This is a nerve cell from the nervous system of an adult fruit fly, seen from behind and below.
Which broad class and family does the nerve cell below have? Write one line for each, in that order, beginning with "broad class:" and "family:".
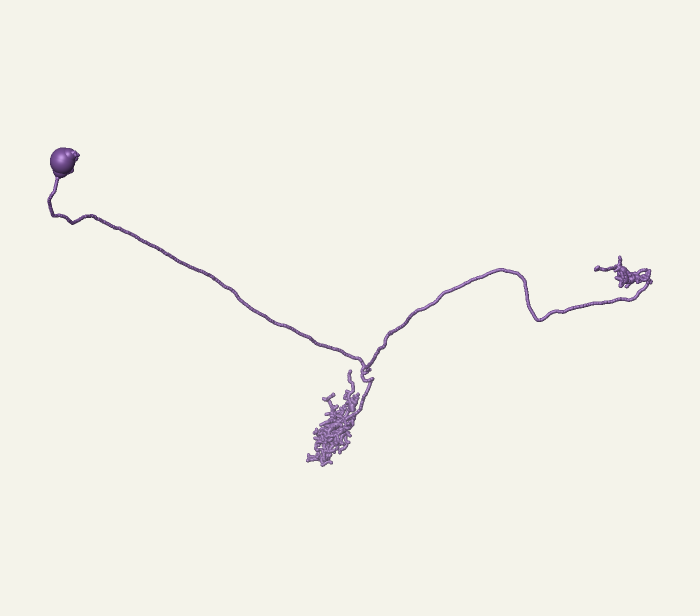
broad class: optic-lobe intrinsic neuron
family: T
